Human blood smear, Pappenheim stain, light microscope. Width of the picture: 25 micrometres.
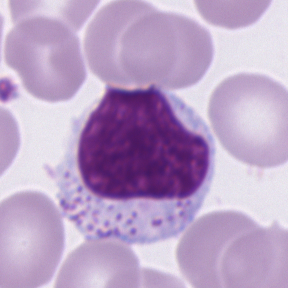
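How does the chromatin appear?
In a nucleus about 11 micrometres across, the chromatin is dark purple and dense, with coarse clumping.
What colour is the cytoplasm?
It is pale blue-grey.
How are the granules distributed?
The purple granules lie mainly in the cytoplasm below the nucleus, discrete and scattered rather than packed together.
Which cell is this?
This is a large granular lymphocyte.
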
